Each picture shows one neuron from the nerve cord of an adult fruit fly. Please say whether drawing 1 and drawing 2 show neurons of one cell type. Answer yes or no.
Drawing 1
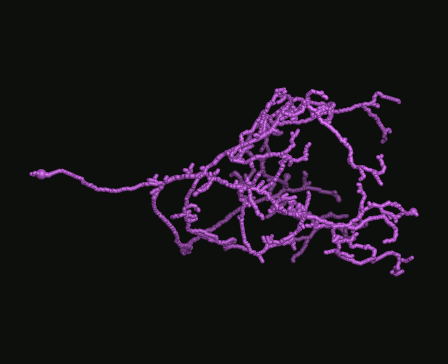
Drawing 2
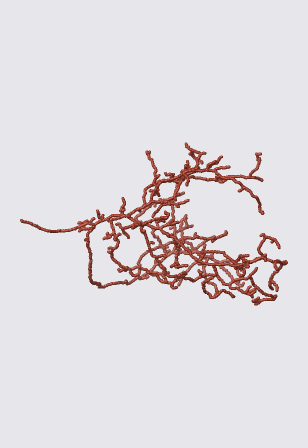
yes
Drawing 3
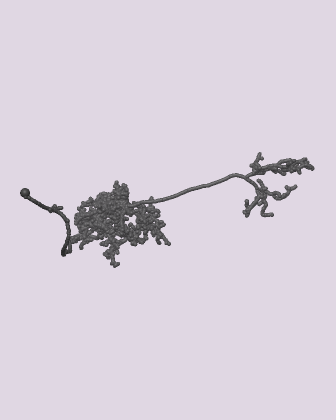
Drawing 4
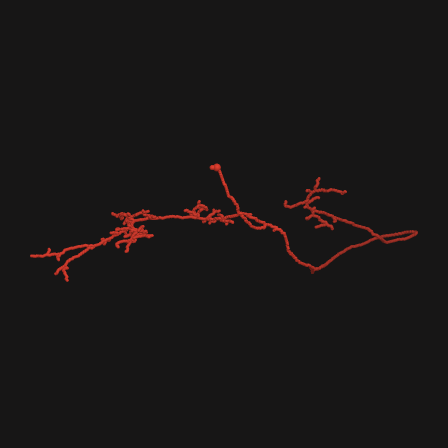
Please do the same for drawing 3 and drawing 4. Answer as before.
no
